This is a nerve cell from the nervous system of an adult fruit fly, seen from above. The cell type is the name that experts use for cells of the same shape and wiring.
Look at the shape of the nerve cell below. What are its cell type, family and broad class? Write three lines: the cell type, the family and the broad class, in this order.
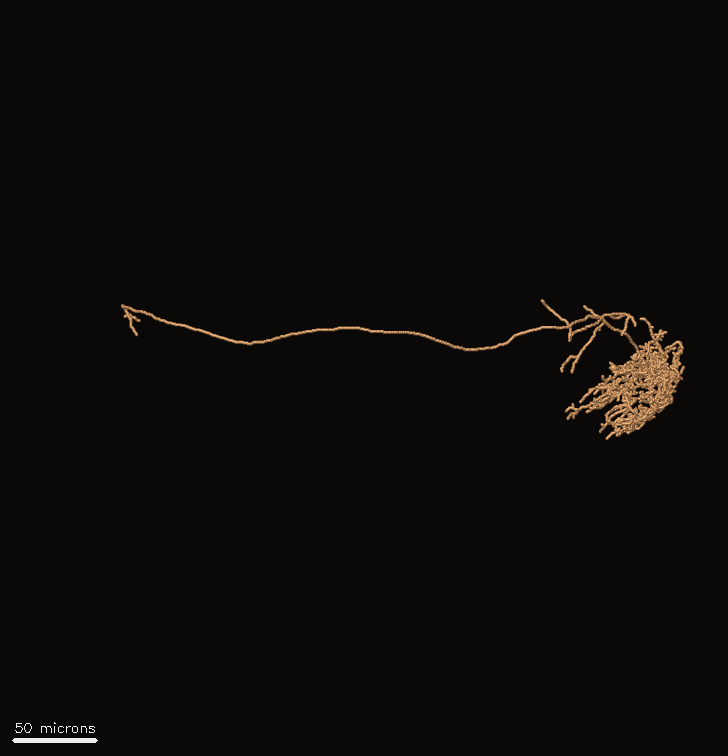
CB2049
hemilineage VLPl&p1_lateral
central-brain intrinsic neuron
